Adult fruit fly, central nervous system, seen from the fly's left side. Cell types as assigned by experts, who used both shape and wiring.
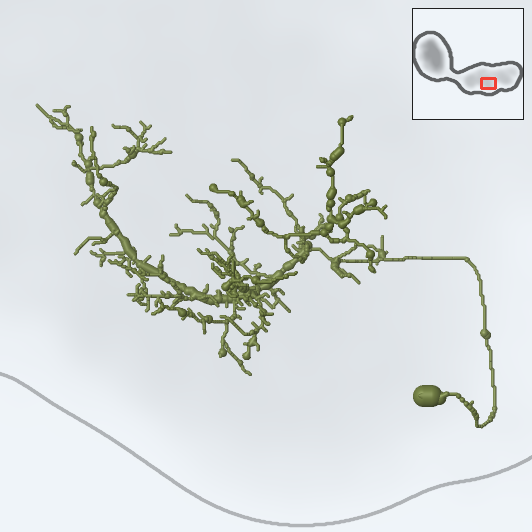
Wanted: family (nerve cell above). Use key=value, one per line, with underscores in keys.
family=hemilineage 20A.22A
